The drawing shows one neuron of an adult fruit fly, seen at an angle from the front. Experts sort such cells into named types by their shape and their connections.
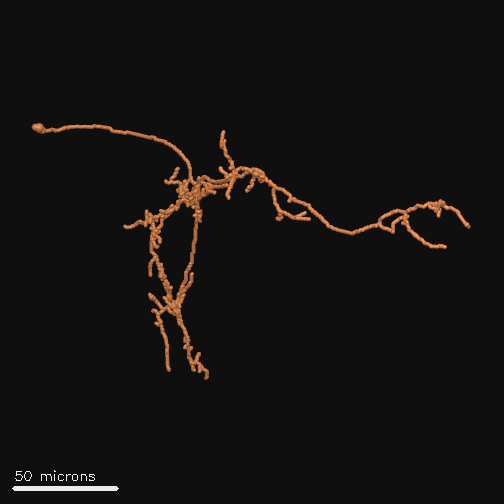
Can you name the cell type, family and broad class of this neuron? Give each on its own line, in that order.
SMP236
hemilineage LHp2
central-brain intrinsic neuron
